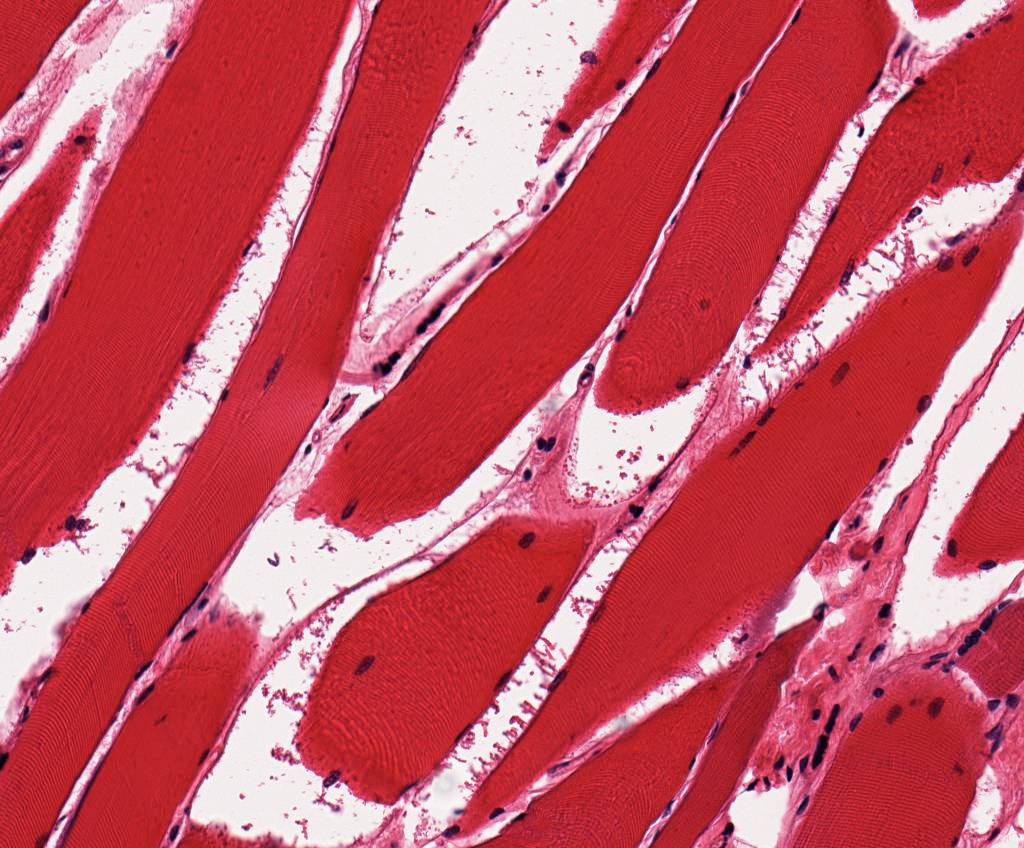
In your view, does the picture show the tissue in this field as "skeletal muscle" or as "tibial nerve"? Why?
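Skeletal muscle, not tibial nerve. Deciding point: fibre cytoplasm stains a deep, even red, matching solid muscle fibres.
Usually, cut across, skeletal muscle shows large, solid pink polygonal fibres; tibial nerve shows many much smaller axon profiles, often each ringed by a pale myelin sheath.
Also seen: unbranched cylindrical fibres, not joined to one another; dark oval nuclei at fibre edges, just under the surface; thin pale pink connective tissue strands with small dark elongated nuclei between fibres.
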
